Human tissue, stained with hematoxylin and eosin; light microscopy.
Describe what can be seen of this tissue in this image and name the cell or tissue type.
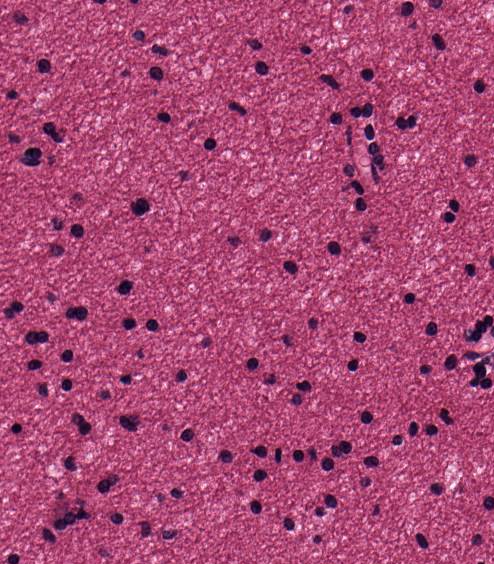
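Most nuclei are small, round and densely dark-staining, with little or no visible cytoplasm against the pink background. Toward the lower part, several nuclei line up in short chains. In the upper right, a small thin-walled vessel with elongated nuclei runs obliquely. The tissue is cerebral cortex.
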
